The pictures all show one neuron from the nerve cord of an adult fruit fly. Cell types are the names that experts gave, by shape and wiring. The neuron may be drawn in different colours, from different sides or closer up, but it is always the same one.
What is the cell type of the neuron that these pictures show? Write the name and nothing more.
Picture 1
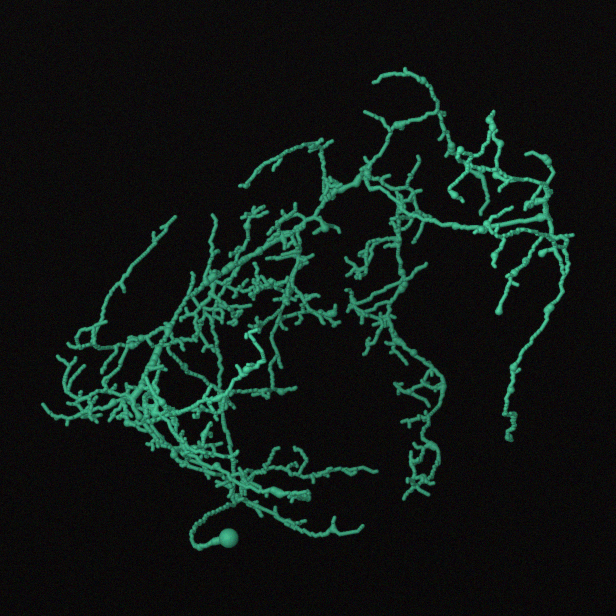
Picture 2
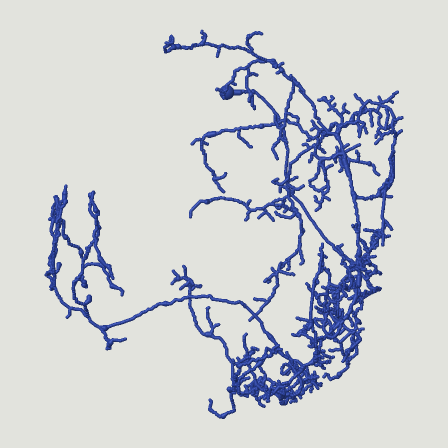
IN04B061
